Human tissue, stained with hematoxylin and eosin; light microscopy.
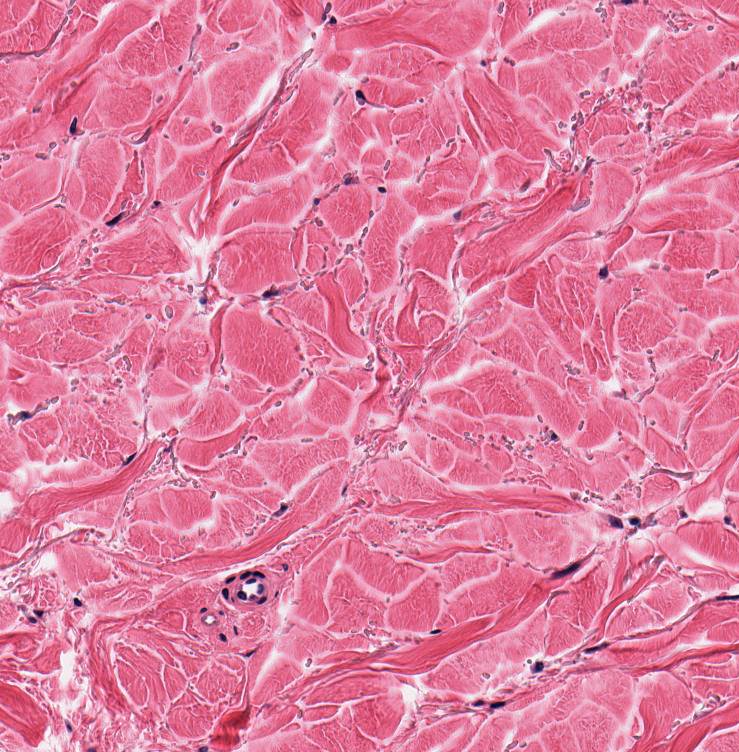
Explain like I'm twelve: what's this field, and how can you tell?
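This field shows dermis. Its fibres stain an even, bright pink with eosin.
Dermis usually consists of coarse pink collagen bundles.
Between the fibres lies scant, thin connective tissue holding small capillaries and scattered spindle-shaped nuclei.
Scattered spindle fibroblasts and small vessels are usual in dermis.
White retraction gaps separate many fibres, and fine cracks run through the fibre cytoplasm. No fat cells are present anywhere in the field.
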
